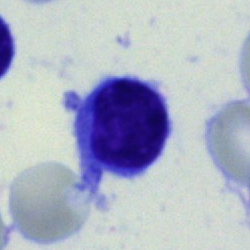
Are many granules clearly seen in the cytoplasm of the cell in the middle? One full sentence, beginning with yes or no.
No, there is no granule to be seen in the cell's cytoplasm.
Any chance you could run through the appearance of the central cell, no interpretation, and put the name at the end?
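Apart from its surface projections, the outline of the cell is roughly round. Irregular cytoplasmic tags project from its left edge. The nucleus lies toward the right side. Cytoplasm is scant, forming its widest band on the left side of the cell. This is a lymphocyte.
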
